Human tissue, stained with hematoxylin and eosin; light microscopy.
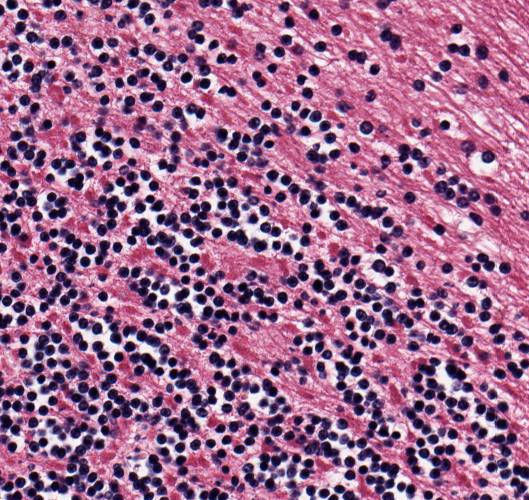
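Cerebellum, haematoxylin and eosin. Crowded small, round, uniformly dark nuclei show almost no visible cytoplasm. Small irregular pink eosinophilic islands lie scattered among them, and thin pink fibre strands thread between the nuclear groups throughout the crowded zone. In the paler upper right zone, pink fibres run obliquely, roughly parallel to the crowded zone's edge.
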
